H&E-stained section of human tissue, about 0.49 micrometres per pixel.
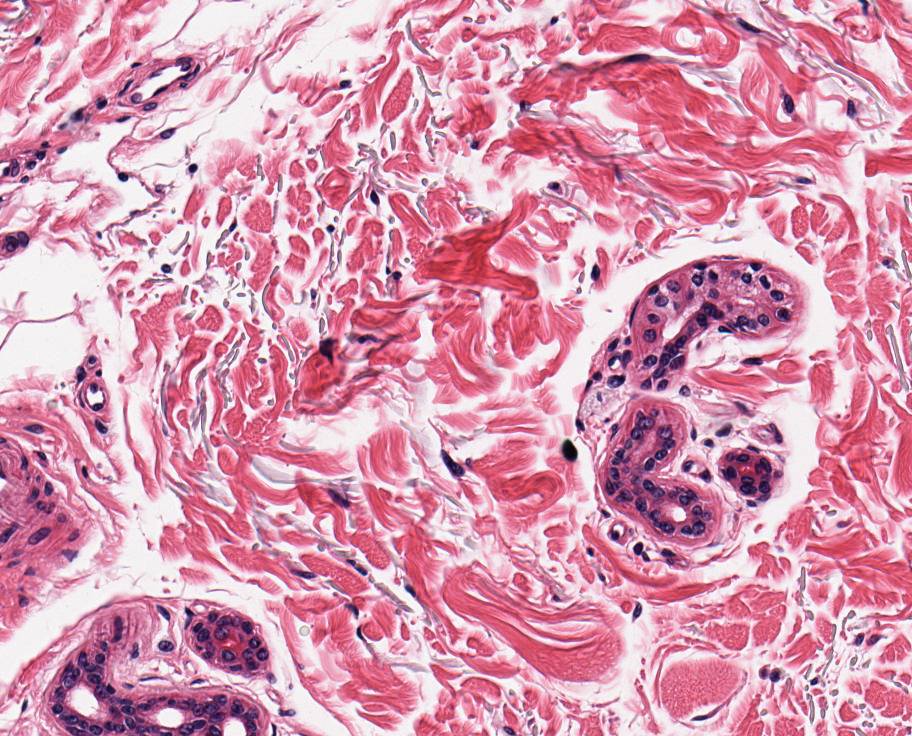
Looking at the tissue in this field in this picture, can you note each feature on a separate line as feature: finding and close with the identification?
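Collagen: pink bundles cut and running in many directions, filling most of the field
Tubules: coiled cluster cut in several profiles, right of centre
Lining: cuboidal cells with dark round nuclei
Other nuclei: small, dark, elongated, sparse between bundles
Name: skin of the lower leg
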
